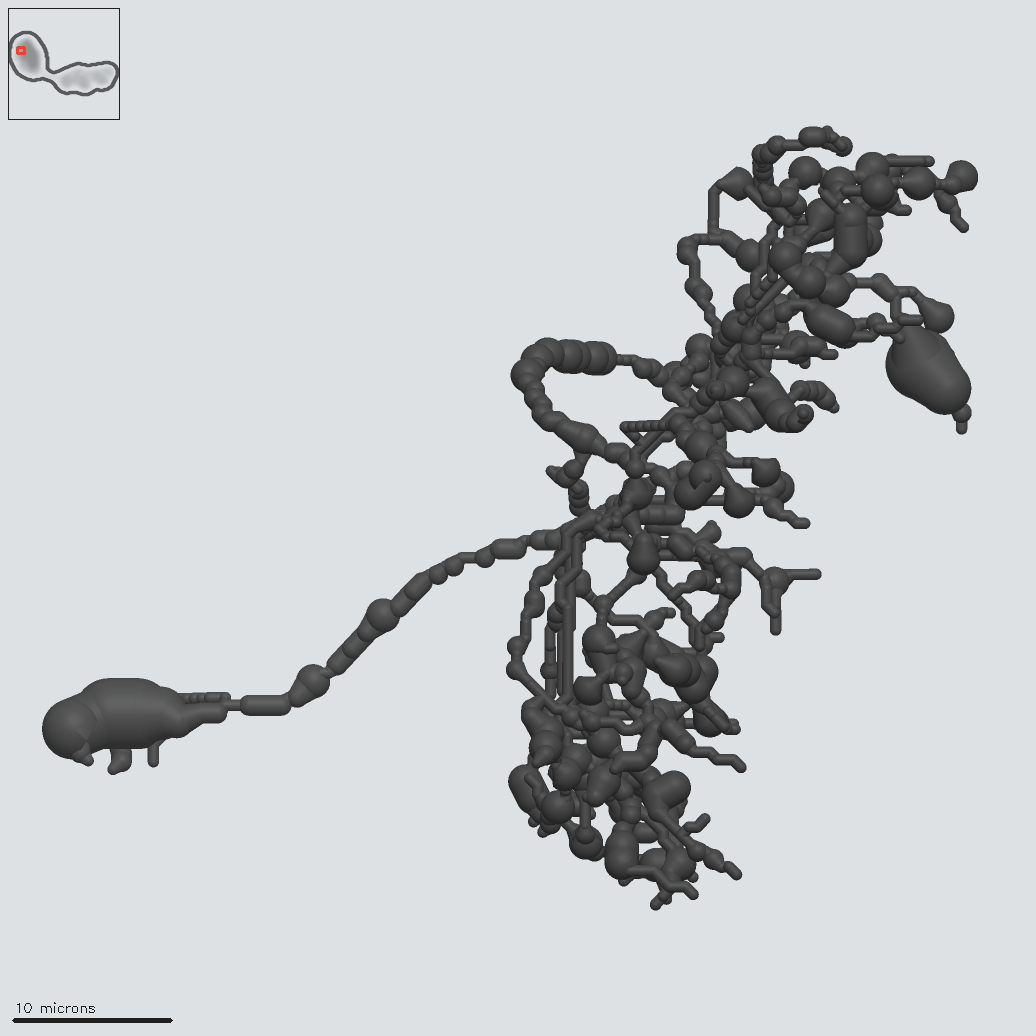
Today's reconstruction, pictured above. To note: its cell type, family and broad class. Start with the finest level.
ER2_a; hemilineage EBa1; central-brain intrinsic neuron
